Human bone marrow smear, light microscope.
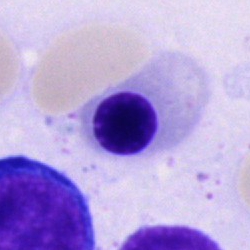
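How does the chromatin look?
Very dense, almost uniformly dark purple.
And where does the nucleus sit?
Off-centre, toward the lower left.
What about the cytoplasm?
Abundant, reaching well beyond the nucleus toward the upper right, and pale greyish-lilac.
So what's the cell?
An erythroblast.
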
